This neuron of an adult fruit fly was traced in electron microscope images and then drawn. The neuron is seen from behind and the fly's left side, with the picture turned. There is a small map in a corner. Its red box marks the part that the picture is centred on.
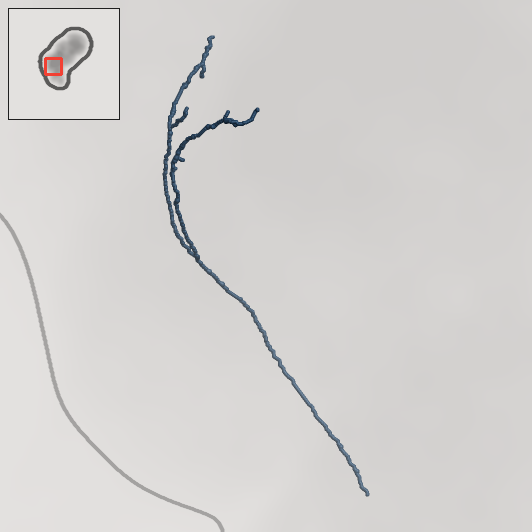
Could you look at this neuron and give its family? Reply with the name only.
class mechanosensory tactile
